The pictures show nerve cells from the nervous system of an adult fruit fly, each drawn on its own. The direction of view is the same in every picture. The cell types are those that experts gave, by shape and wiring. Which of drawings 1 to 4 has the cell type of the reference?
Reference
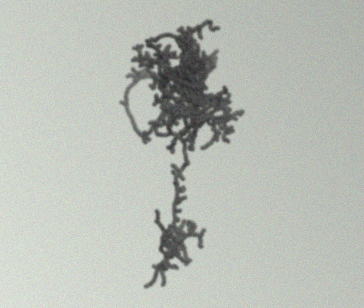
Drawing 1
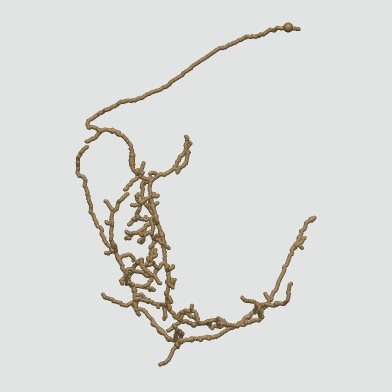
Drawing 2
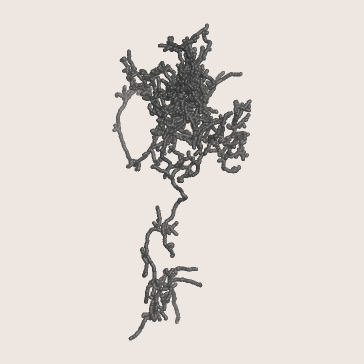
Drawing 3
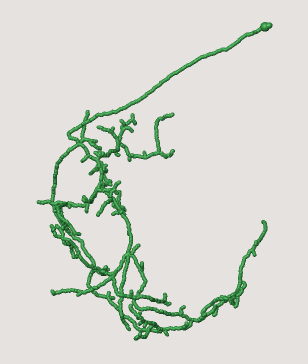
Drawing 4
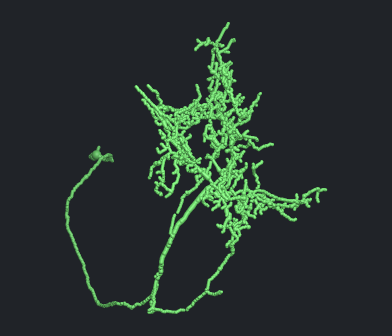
2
